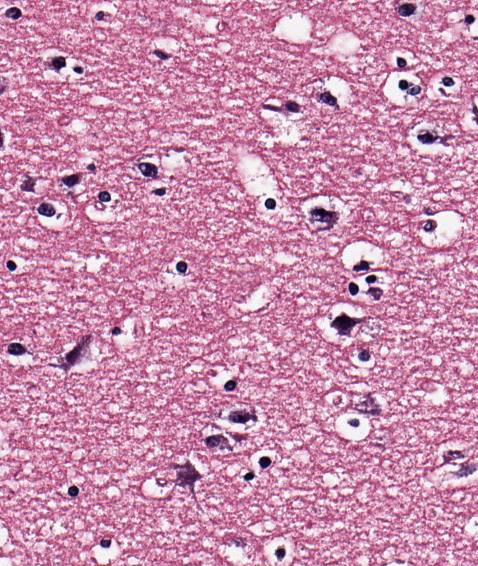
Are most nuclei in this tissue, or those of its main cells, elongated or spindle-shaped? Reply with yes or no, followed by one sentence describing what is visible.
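No. Most nuclei are small, round and densely dark-staining.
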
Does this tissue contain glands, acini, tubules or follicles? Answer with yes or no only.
No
